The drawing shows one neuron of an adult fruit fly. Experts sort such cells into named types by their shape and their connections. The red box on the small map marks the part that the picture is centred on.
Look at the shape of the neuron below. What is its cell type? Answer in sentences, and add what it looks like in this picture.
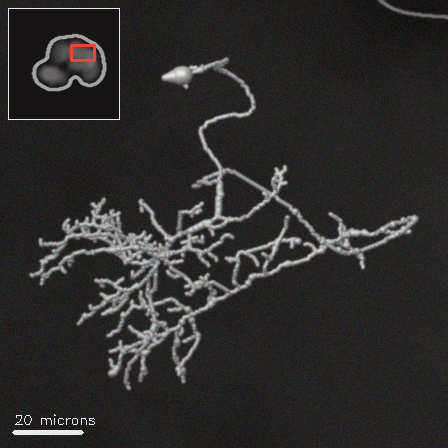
It is of cell type ATL005. This is a central-brain intrinsic neuron. The cell body can be seen at the top of the picture. By the scale bar it is about 120 microns wide in this view. Dozens of branch ends can be seen.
